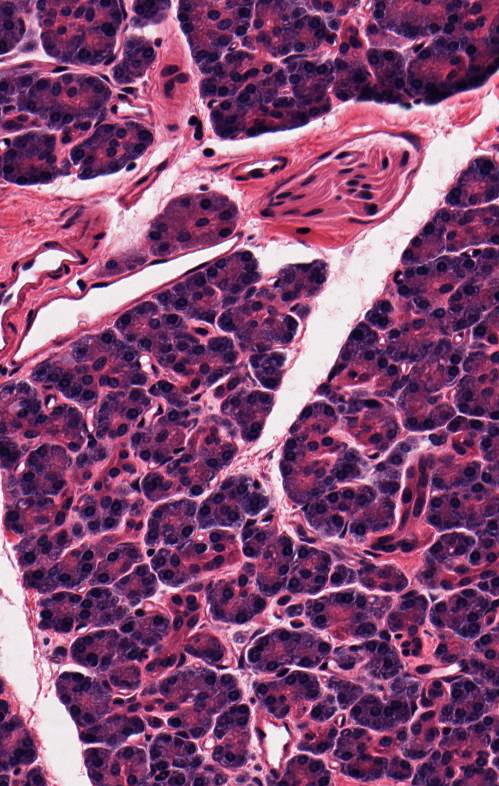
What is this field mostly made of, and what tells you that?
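Exocrine pancreas fills the field in lobules of closely packed acini separated by thin pink fibrous septa. The acinar cells have round, dark nuclei toward the base of each cell, and cytoplasm that is deep purple basally and pinker toward the centre of each acinus.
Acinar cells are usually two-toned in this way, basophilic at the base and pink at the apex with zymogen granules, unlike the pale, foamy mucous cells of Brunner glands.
The acini are small and rounded, with barely visible lumens.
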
